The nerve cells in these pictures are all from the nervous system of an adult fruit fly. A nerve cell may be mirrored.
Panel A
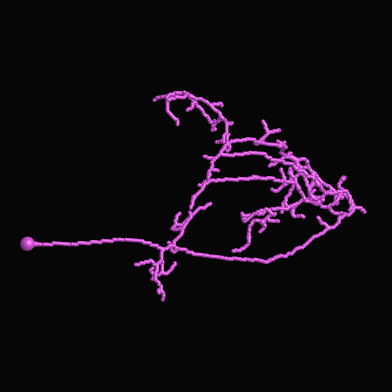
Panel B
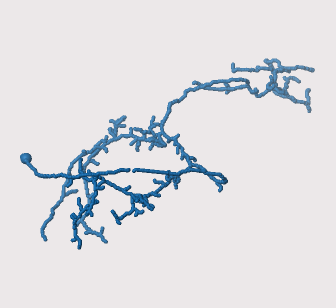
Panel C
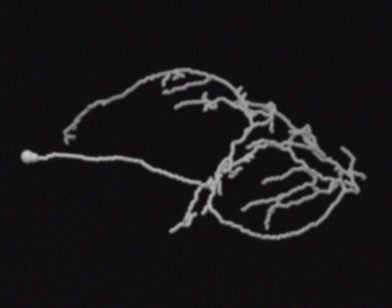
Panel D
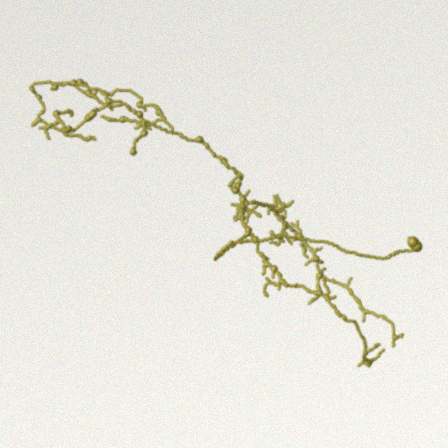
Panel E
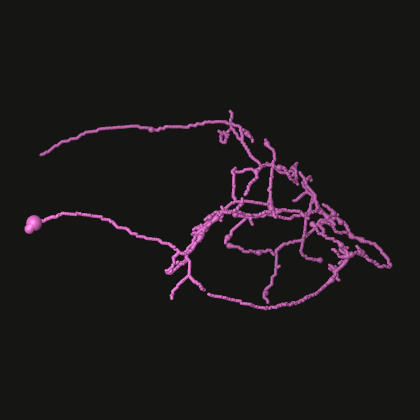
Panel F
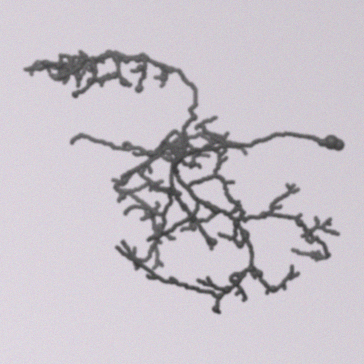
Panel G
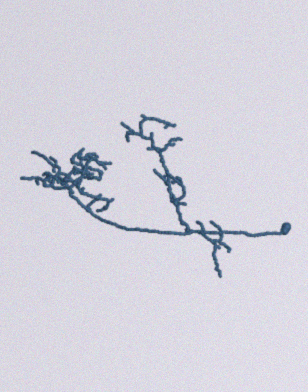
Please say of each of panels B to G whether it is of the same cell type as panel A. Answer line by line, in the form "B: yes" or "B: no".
B: no
C: yes
D: no
E: yes
F: no
G: yes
